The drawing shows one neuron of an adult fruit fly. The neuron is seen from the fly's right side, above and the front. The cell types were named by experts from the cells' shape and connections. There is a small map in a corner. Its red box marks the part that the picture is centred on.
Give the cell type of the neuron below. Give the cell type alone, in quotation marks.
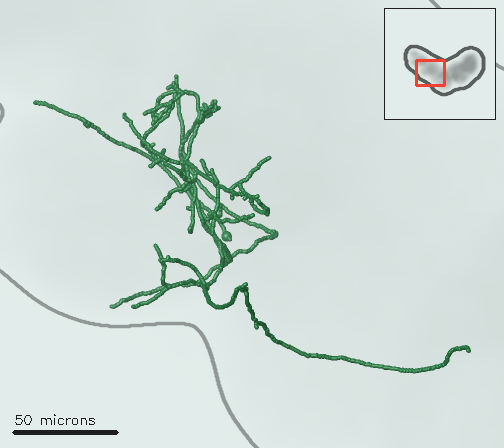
"IN12B044_d"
